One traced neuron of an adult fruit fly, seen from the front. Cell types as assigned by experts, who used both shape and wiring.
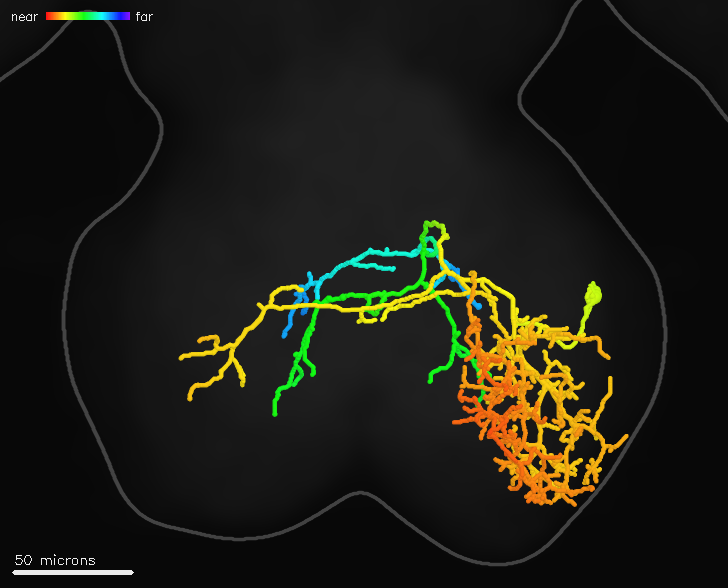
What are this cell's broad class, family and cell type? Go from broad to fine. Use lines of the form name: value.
broad class: nerve-cord intrinsic neuron
family: hemilineage 03B
cell type: IN03B020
